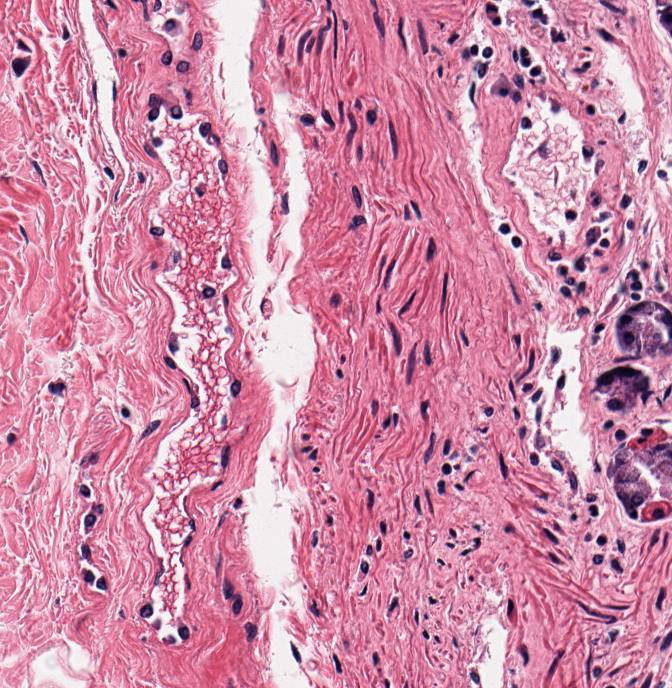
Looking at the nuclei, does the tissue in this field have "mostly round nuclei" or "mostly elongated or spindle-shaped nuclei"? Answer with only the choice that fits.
Mostly elongated or spindle-shaped nuclei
